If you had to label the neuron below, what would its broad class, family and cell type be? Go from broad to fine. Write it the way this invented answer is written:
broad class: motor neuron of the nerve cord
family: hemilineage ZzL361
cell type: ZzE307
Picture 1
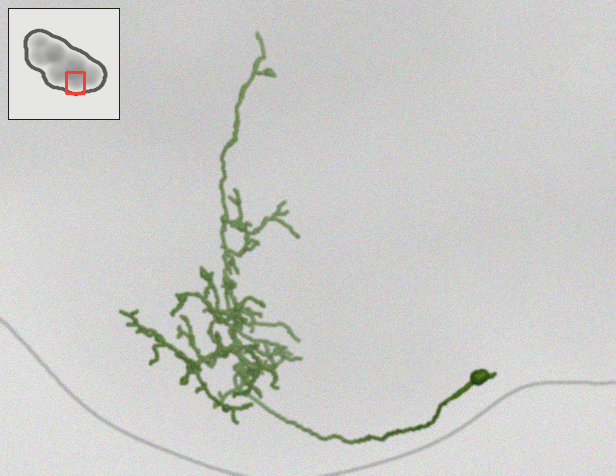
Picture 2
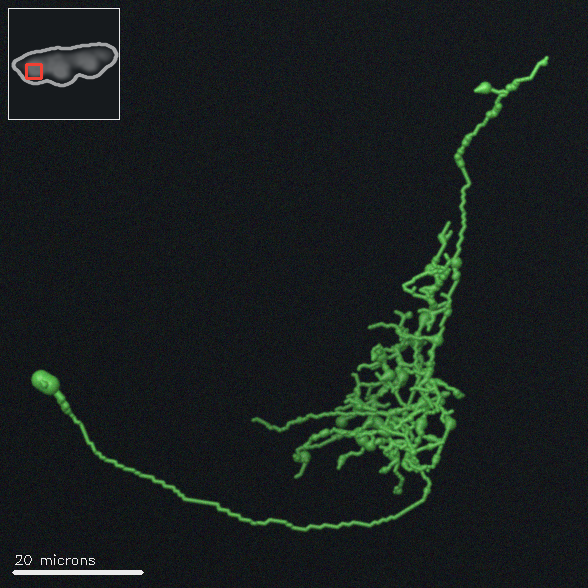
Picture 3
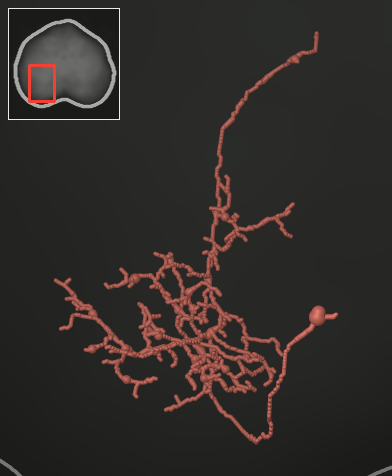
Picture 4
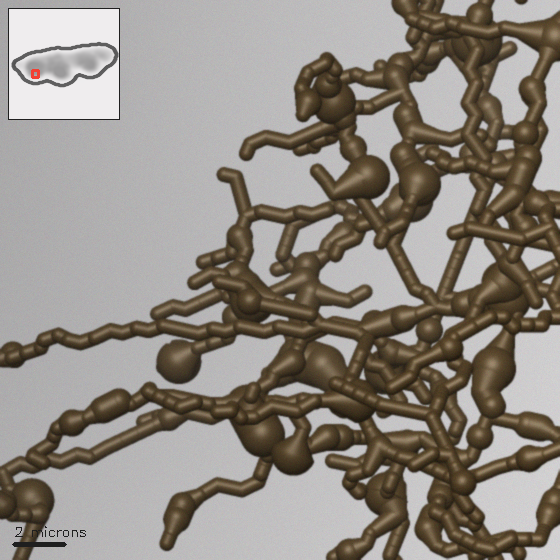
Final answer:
broad class: nerve-cord intrinsic neuron
family: hemilineage 01B
cell type: IN01B082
